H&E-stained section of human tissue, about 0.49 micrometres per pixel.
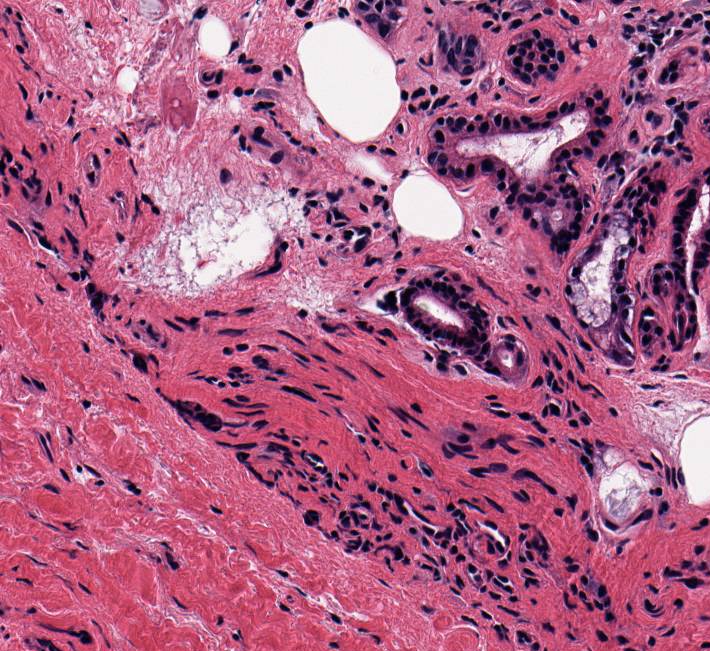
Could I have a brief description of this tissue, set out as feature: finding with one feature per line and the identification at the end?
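Glandular units: small, clustered in upper right.
Lumens: several hold pale, wispy, bubbly material, not empty.
Fibrous tissue: dense, pink, few nuclei, lower left corner.
Stroma: pale, loose, wispy area, upper left.
Name: minor salivary gland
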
